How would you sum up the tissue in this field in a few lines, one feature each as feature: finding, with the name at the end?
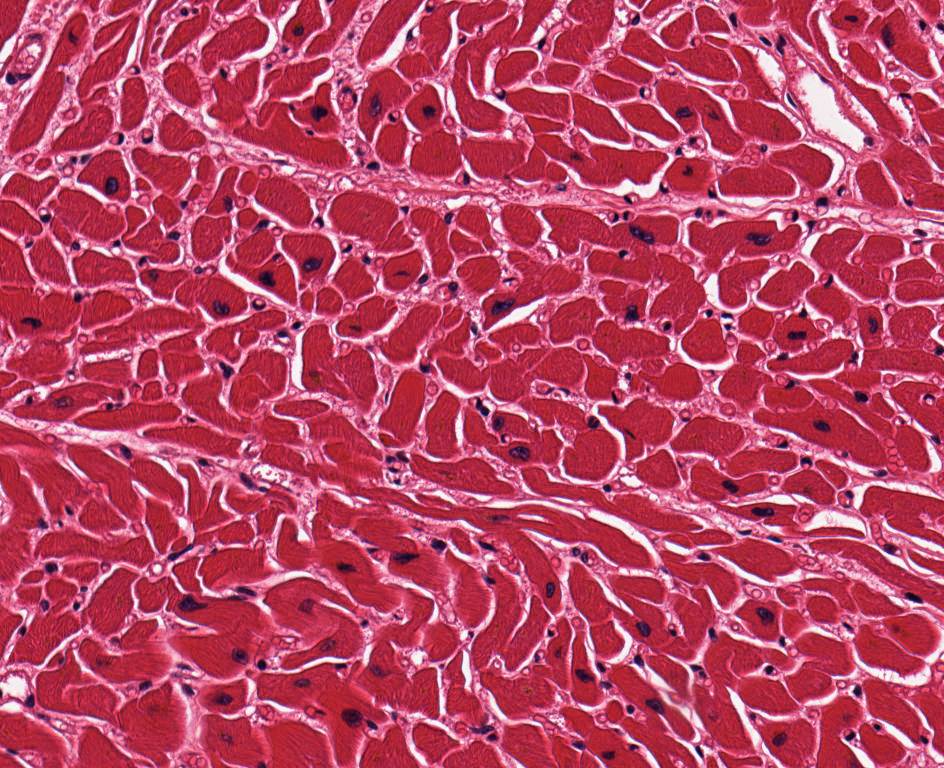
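Nuclei: one per fibre, central where visible
Fibre outlines: irregular, some branching
Cytoplasm: deep red, evenly stained
Between fibres: small dark nuclei, tiny capillary profiles
Name: left ventricle of the heart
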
